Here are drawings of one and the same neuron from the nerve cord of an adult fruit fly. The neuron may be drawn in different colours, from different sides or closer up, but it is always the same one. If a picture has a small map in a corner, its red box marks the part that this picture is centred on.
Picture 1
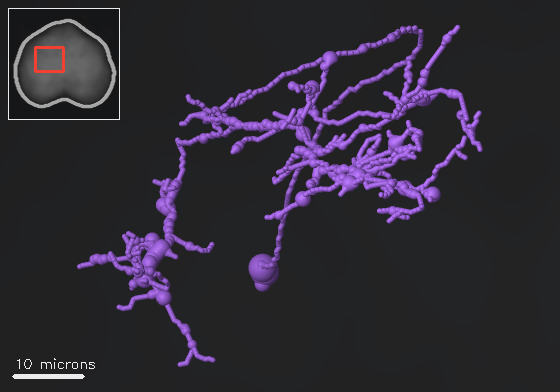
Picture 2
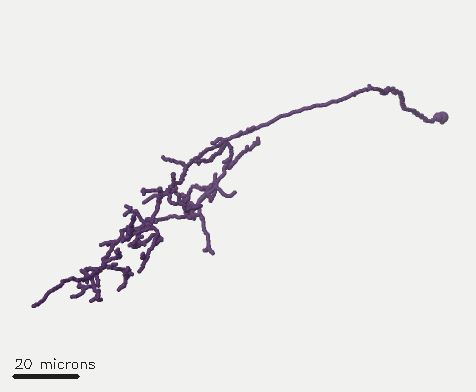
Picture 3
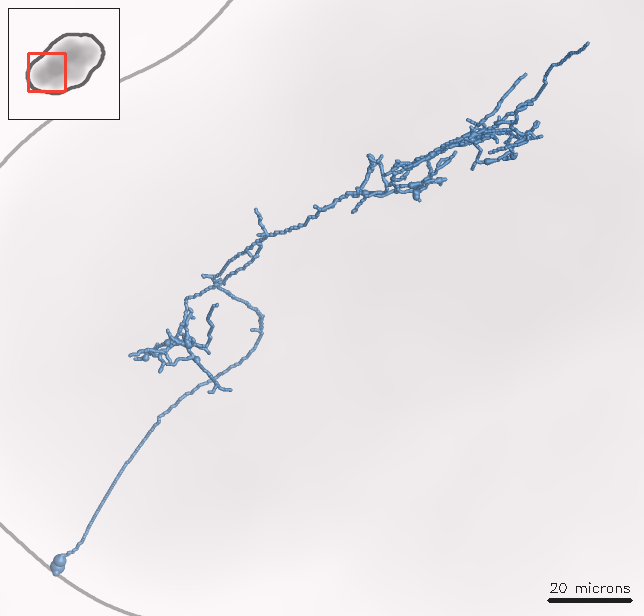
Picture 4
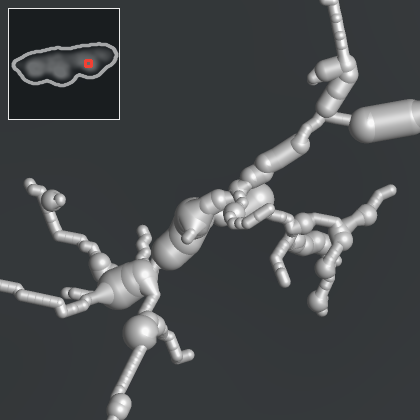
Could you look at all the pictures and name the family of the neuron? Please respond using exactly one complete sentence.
Family hemilineage 21A is where this neuron is grouped.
